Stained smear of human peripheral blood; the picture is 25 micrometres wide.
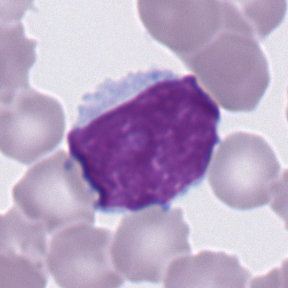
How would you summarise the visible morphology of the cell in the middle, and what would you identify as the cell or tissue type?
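First, the cytoplasm is pale blue. Second, the nucleus is a single unlobed mass, sitting off-centre and pushed toward the lower right, and it fills about 80% of the cell's area. Third, its chromatin is dense and dark purple, broken by small paler streaks. Fourth, the cell measures about 14 by 12 micrometres. The cell is a typical lymphocyte.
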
